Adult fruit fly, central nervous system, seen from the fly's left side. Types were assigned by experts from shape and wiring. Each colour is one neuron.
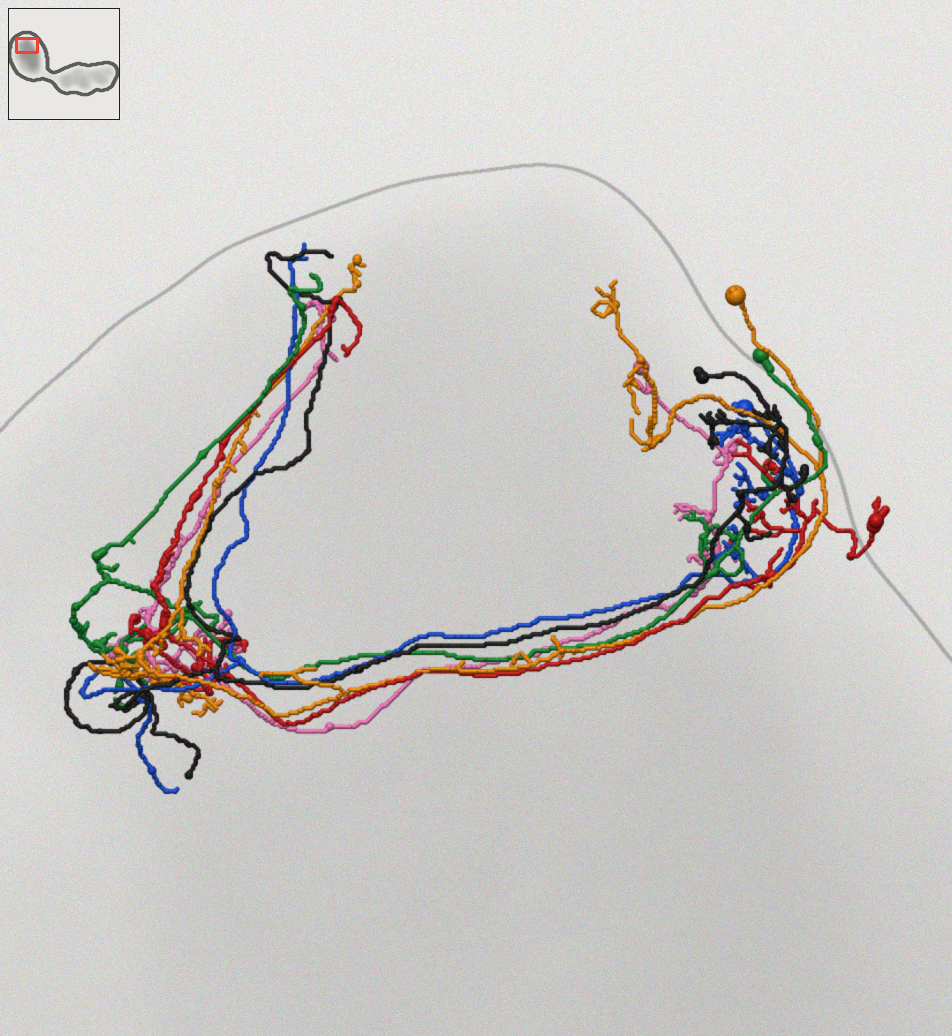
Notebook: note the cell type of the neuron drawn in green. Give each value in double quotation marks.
"KCa'b'-ap1"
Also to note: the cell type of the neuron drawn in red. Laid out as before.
"KCa'b'-m"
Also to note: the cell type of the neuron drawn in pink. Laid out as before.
"KCa'b'-ap2"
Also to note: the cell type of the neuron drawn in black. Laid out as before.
"KCab-s"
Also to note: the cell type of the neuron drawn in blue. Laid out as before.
"KCab-m"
